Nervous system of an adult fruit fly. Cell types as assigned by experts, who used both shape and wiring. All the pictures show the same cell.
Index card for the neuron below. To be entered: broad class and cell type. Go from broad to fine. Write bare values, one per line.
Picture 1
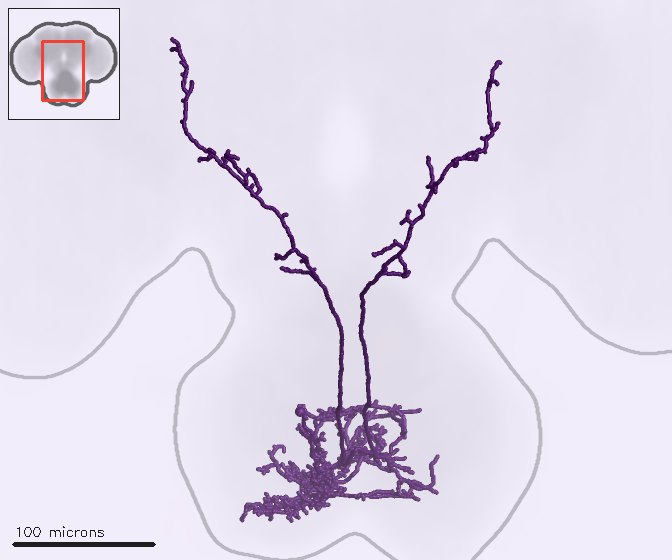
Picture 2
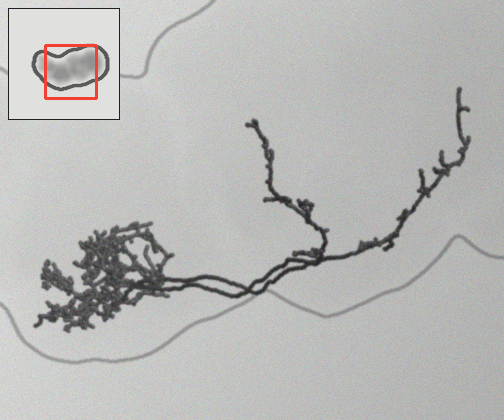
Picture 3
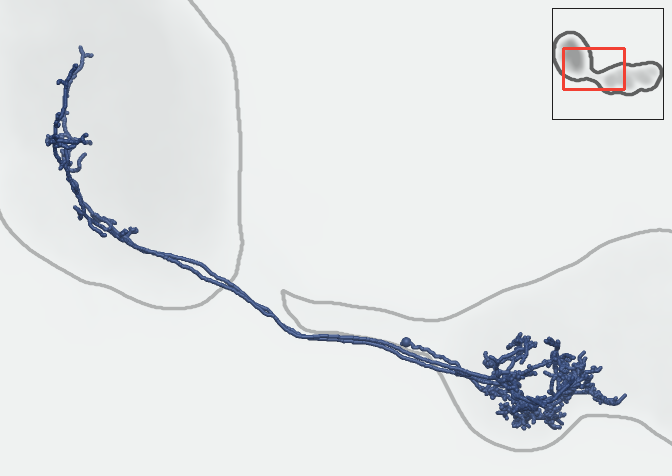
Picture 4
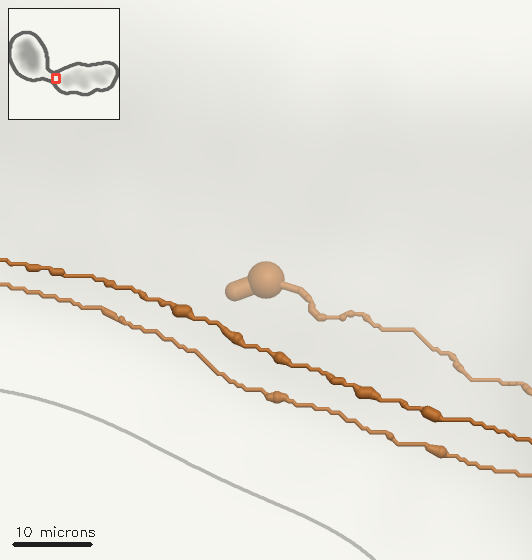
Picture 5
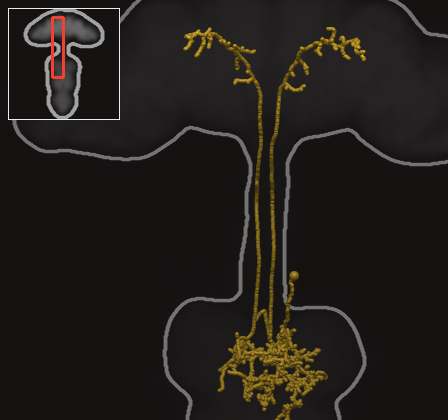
ascending neuron
ANXXX154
